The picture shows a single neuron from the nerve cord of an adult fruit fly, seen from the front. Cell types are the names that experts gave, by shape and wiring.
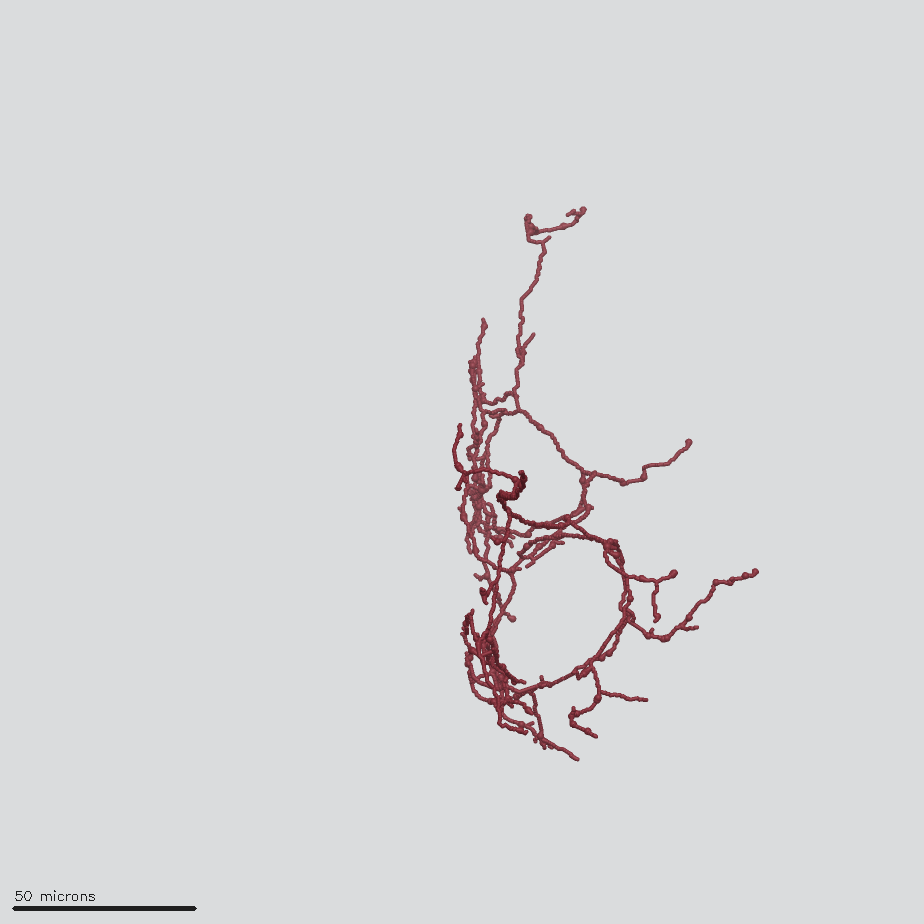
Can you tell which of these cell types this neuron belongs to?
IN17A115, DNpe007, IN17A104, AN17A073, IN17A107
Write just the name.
DNpe007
